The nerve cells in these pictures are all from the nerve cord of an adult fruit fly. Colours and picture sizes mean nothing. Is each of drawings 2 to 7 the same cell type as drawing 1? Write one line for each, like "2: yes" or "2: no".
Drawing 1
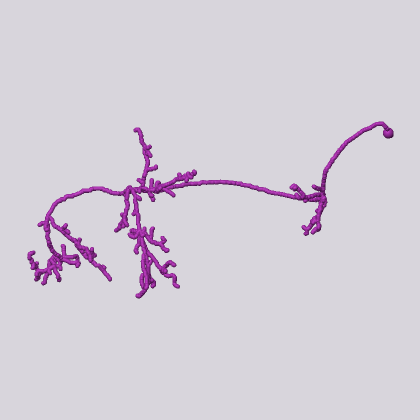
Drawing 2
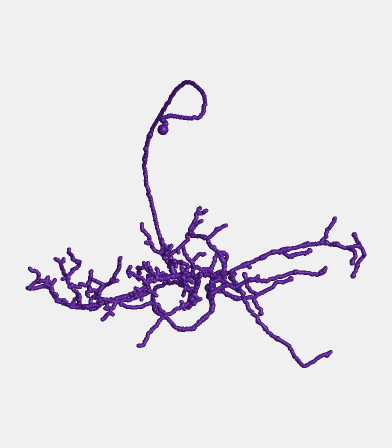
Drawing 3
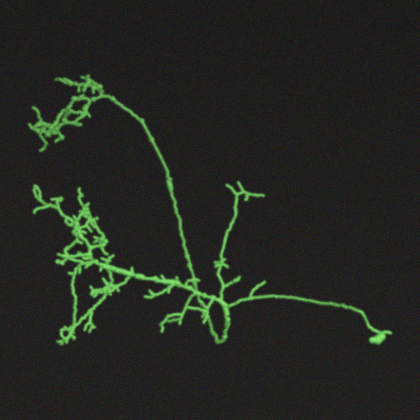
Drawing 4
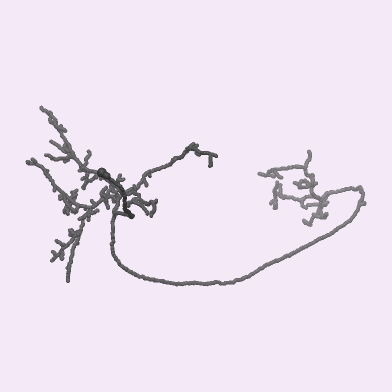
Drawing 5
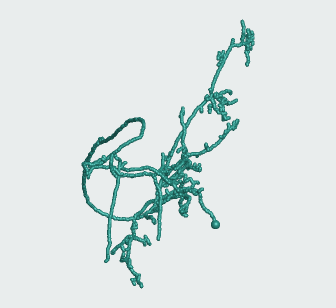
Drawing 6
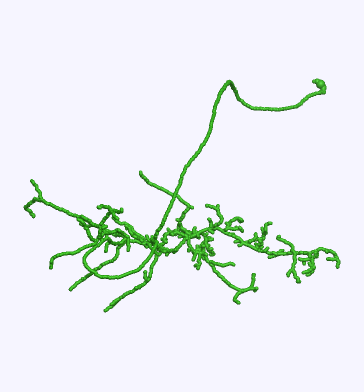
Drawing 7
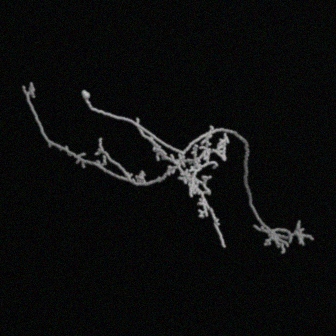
2: yes
3: no
4: no
5: yes
6: yes
7: no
